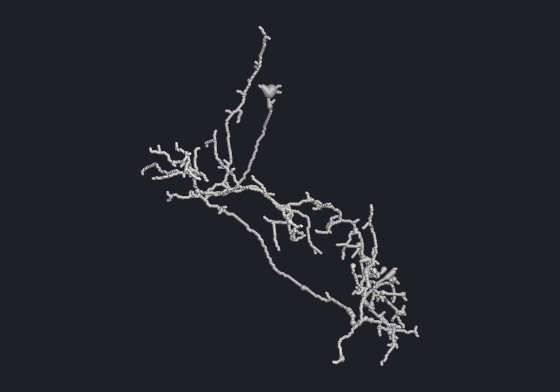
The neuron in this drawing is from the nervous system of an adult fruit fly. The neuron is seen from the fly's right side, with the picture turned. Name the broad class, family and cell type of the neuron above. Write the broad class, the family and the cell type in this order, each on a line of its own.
central-brain intrinsic neuron
hemilineage CREa2_ventral
LAL035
